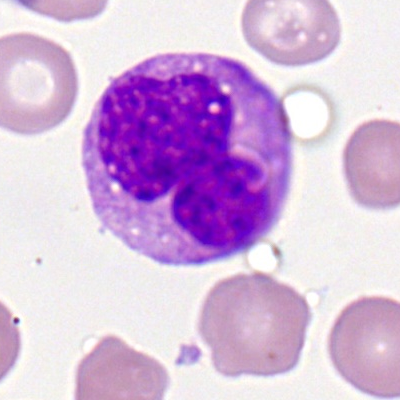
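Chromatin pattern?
Patchy: small lighter spots among dark purple areas.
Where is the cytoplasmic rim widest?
Lower left.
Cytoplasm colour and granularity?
Pale greyish-lilac; fine, dust-like granularity only, no coarse granules.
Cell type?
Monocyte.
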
